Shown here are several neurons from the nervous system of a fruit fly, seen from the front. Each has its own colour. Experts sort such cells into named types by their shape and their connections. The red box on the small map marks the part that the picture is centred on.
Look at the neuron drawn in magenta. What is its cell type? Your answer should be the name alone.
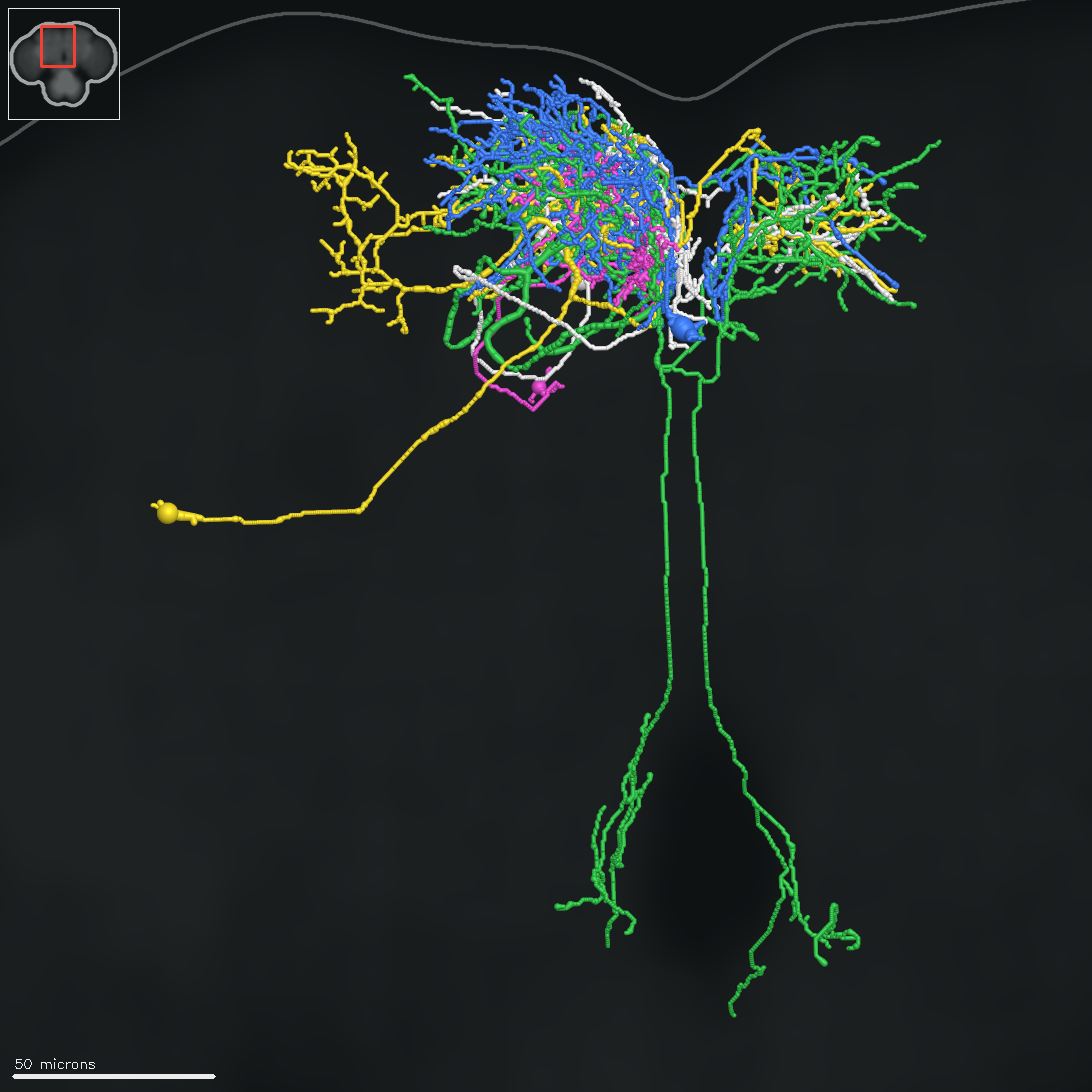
SMP400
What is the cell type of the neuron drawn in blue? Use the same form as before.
SMP083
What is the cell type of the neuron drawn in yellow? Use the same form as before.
SMP161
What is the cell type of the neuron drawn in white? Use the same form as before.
SMP514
